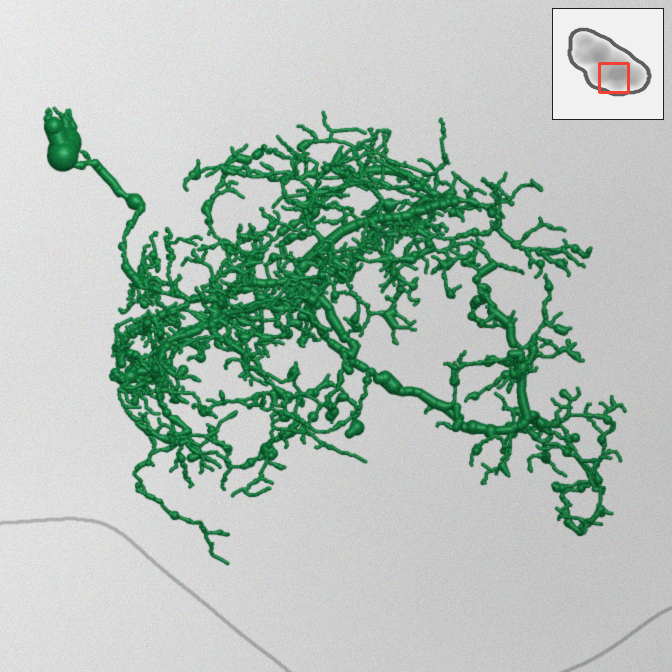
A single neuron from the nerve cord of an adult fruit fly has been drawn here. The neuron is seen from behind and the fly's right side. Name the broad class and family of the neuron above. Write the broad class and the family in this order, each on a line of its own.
nerve-cord intrinsic neuron
hemilineage 21A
